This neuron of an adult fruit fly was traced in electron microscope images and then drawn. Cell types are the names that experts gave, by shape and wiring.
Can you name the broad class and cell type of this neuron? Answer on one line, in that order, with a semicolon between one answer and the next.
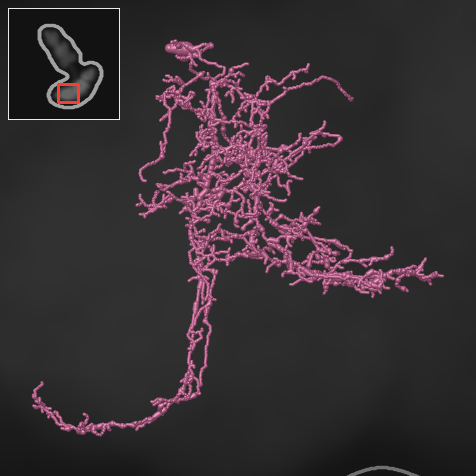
central-brain intrinsic neuron; SMP542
